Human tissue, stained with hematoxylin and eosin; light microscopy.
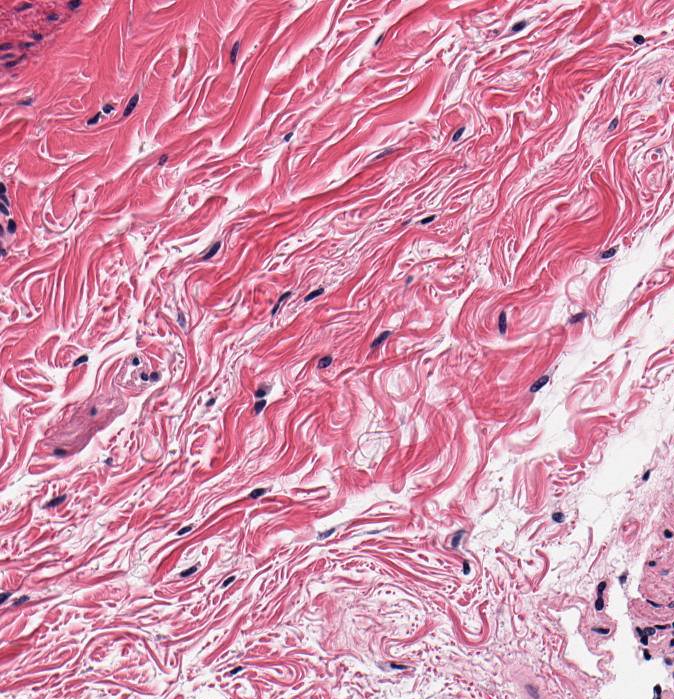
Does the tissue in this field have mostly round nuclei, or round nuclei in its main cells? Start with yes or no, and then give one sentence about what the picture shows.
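No. The scattered nuclei between the bundles are small, dark and elongated, like those of fibroblasts.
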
